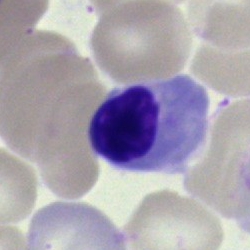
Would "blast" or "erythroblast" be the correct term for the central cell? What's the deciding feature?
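I'd call this one an erythroblast. What settles it for me is the chromatin, which is dark purple and densely clumped.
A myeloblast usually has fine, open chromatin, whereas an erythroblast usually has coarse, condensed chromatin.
Beyond that, the nucleus sits off-centre toward the left, the cytoplasm spreads as a broad zone to its right, and the outline is smooth, with no hair-like projections.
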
